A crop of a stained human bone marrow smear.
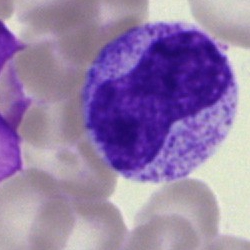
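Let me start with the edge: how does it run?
Round and smooth, with no projections from the surface.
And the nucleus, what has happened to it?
It is indented, pinched in at a waist across its middle.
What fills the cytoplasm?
Many small purple granules.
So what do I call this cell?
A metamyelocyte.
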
